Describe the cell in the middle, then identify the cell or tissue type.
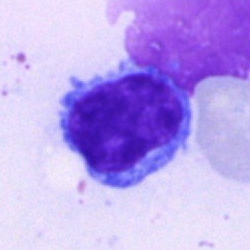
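The outline is roughly round, with small knob-like projections studding its upper and left edges. The nucleus fills most of the cell, and the cytoplasm forms a thin rim that is widest along the lower edge. This cell is a lymphocyte.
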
